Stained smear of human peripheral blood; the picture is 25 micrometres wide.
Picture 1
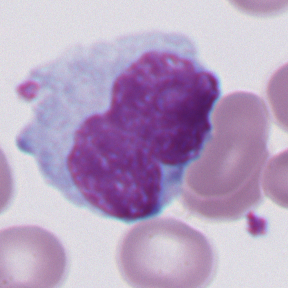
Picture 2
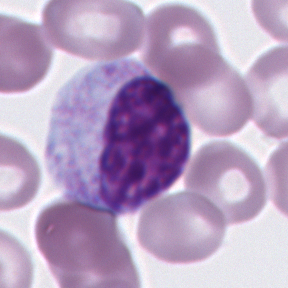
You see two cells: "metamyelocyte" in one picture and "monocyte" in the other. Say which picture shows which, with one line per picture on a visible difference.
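Picture 1: monocyte. No distinct granules can be seen in the cytoplasm.
Picture 2: metamyelocyte. Fine pinkish-purple granules are scattered through the cytoplasm.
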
